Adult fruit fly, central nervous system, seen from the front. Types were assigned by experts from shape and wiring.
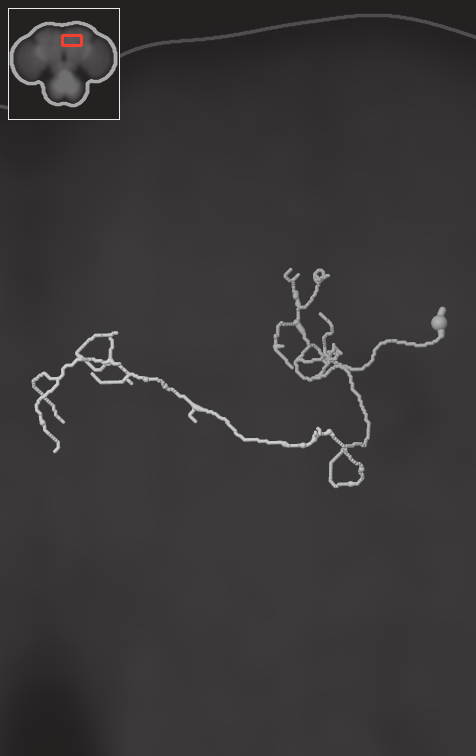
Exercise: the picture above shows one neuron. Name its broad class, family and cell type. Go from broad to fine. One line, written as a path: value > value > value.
central-brain intrinsic neuron > class Kenyon Cell > KCg-m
